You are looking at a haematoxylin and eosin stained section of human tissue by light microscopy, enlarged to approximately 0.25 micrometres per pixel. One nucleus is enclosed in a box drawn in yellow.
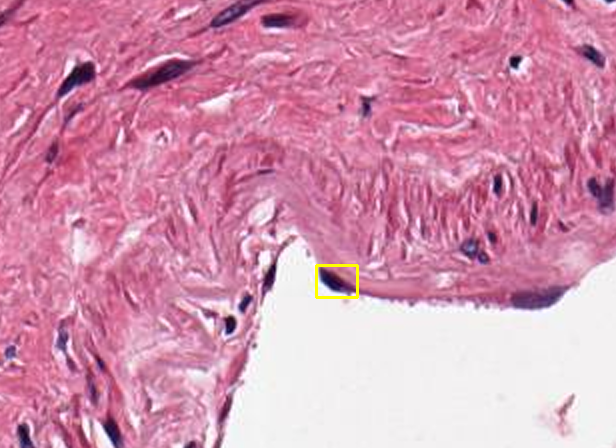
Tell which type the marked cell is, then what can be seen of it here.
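This is an endothelial cell. The nucleus is thin and elongated, flattened so that its long axis runs along the edge of the tissue. The nucleus stains very dark, almost black, and evenly, with no internal detail visible at this scale. It sits right on the border between the pink fibrous tissue and the empty white lumen, protruding slightly into that space. Little or no separate cytoplasm can be made out; the nucleus blends into a thin pink rim that lines the tissue edge. A second flat, dark nucleus lies farther along the same lining edge to the right.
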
